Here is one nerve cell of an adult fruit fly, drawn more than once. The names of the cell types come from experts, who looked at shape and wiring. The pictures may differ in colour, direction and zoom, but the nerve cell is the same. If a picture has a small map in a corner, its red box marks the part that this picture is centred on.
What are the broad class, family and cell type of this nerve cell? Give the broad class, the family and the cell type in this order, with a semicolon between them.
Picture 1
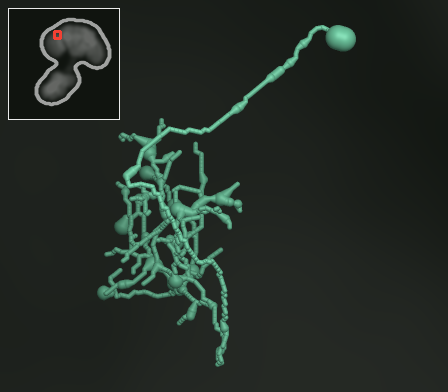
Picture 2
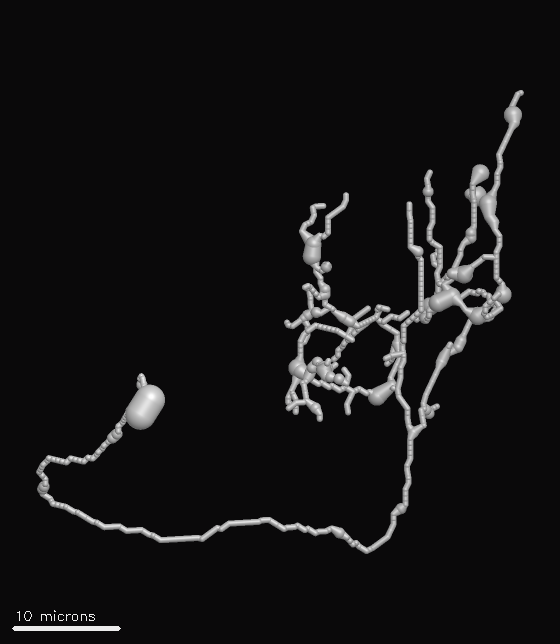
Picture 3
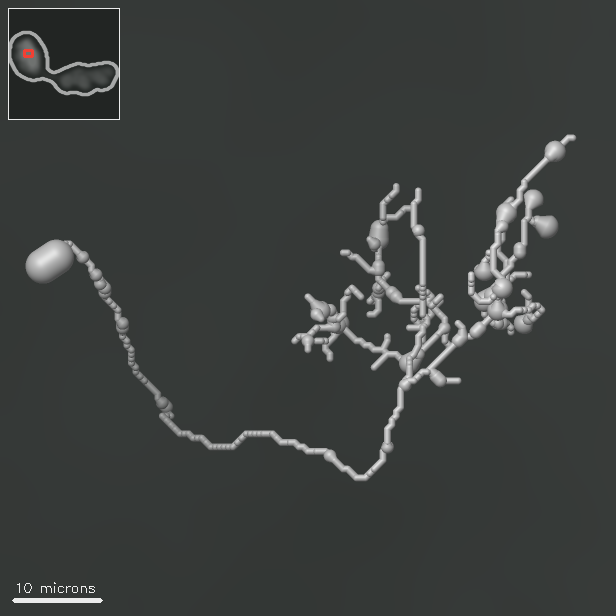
optic-lobe intrinsic neuron; Mi; Mi17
